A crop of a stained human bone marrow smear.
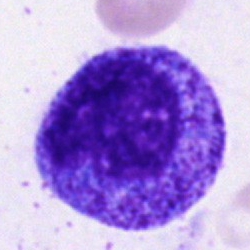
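Promyelocyte, the central cell in a stained human bone marrow smear. Its nucleus lies off-centre toward the upper left. The cytoplasm forms a rim widest along the lower right side, with a bluish background and numerous dark purple granules scattered throughout.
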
